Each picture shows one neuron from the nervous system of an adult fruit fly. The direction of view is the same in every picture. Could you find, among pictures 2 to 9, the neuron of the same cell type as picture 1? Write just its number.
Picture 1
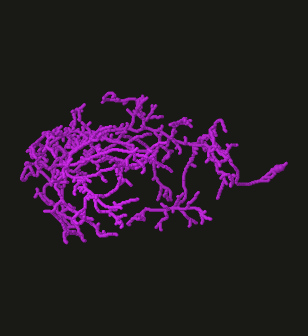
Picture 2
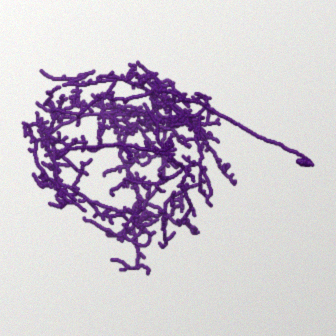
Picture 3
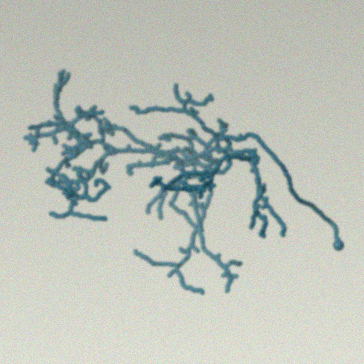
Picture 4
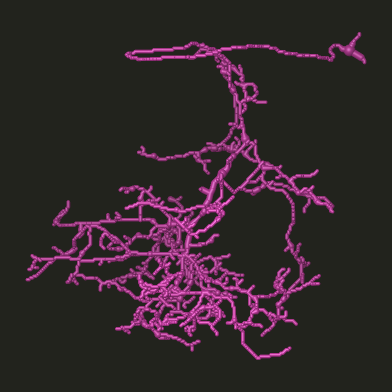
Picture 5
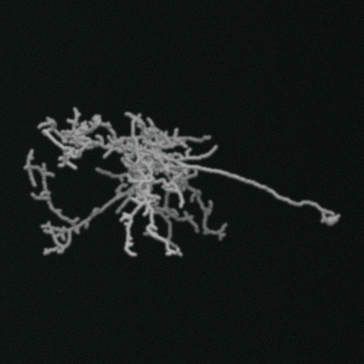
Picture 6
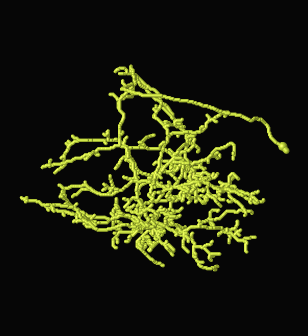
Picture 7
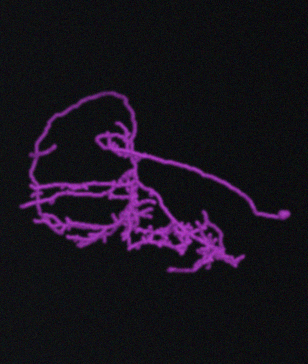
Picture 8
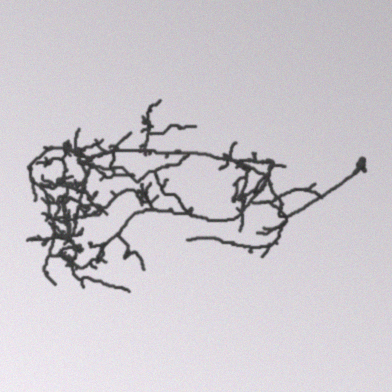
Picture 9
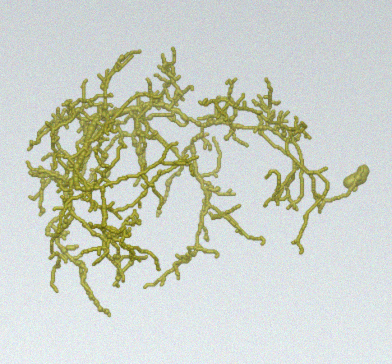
9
